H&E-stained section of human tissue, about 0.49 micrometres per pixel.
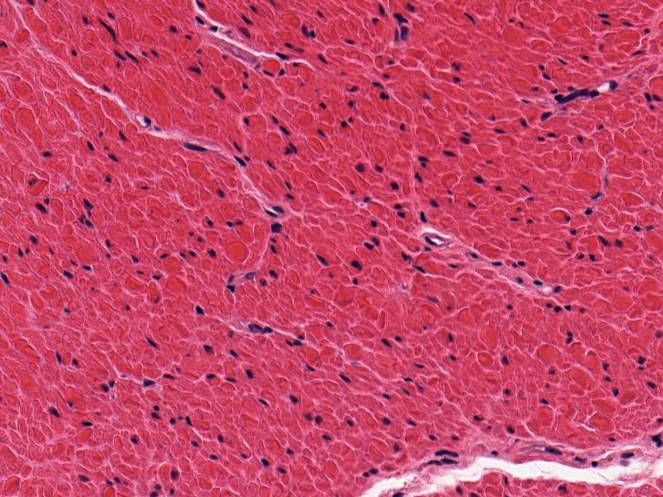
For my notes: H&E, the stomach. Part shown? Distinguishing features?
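Smooth muscle. Densely packed fibres fill the field, mostly cut across: small rounded-to-polygonal profiles, bright pink cytoplasm, fine pale outlines. Small dark oval nuclei, scattered fairly evenly throughout.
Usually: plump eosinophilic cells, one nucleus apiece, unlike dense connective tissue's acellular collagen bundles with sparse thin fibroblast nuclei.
Evenly spread nuclei among packed pink fibres fit the former.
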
